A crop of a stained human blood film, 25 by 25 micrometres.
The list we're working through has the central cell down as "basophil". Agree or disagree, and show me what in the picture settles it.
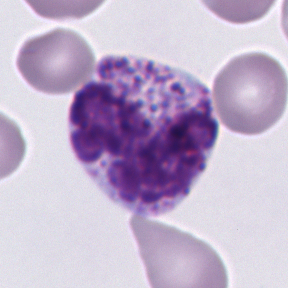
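Basophil is a sound name for this cell. Dark granules lie over the nucleus as well as in the cytoplasm.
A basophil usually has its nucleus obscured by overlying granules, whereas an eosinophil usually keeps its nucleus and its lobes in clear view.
The granules over the nucleus therefore speak for basophil and against eosinophil. Between the scattered, coarse dark blue-purple granules, pale pinkish-lilac cytoplasm shows.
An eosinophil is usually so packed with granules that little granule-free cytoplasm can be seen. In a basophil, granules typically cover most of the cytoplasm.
The visible cytoplasm thus counts against eosinophil, and the granules here are more scattered than that usual basophil cover. The cell measures about 14 micrometres across, its outline smooth, with no nucleoli visible.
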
